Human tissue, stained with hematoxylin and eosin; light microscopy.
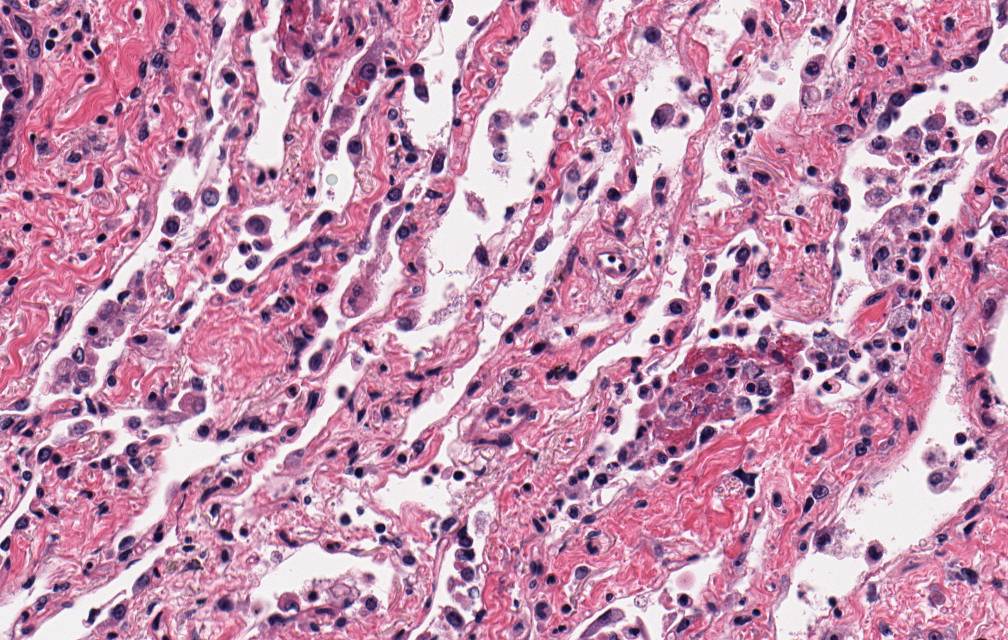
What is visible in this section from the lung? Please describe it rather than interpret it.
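Small cells with round dark nuclei and scant cytoplasm scatter through the bands, more densely right of centre. There, a compact cluster of cells with dusky purple-red granular cytoplasm stands darker than its surroundings. Left of centre lies a rounded, paler pink patch of loosely whorled fibres.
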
